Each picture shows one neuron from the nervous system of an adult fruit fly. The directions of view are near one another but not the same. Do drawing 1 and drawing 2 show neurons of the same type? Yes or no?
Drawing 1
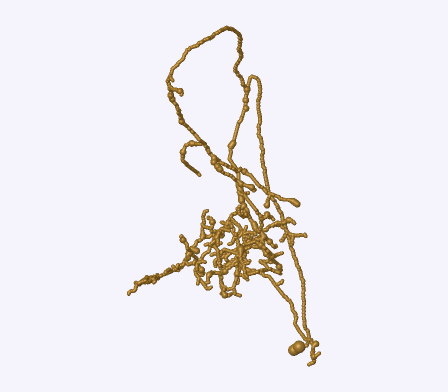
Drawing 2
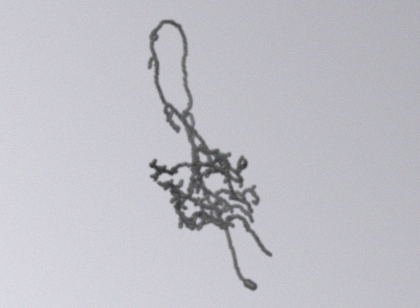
yes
